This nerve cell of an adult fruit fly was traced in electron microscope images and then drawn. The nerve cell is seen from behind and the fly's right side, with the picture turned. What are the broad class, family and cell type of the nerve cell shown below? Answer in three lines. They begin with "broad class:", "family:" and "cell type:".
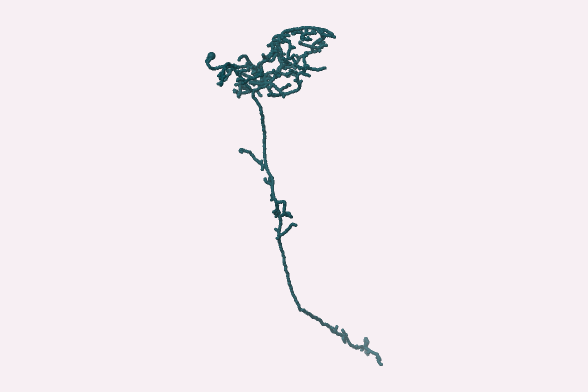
broad class: central-brain intrinsic neuron
family: hemilineage VLPl2_medial
cell type: AVLP195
